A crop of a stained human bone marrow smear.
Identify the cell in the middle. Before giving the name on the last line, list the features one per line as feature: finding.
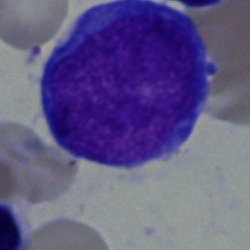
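Chromatin: finely stippled, evenly spread across the nucleus
Granules: none in the cytoplasm
Vacuoles: none
Edge: small rounded bleb projecting at right
Name: blast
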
